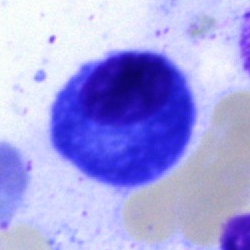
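Plasma cell, the one in the middle. Looking first at the nucleus, it lies off-centre, towards the upper part of the cell. Below it the cytoplasm forms a broad zone, stained a deep, intense blue. Just under the nucleus, though, that cytoplasm shows a paler, mottled area.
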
